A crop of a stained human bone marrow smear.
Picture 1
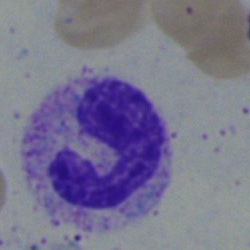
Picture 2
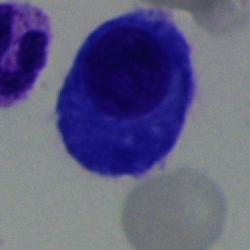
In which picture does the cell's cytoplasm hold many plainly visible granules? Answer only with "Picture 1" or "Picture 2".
Picture 1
